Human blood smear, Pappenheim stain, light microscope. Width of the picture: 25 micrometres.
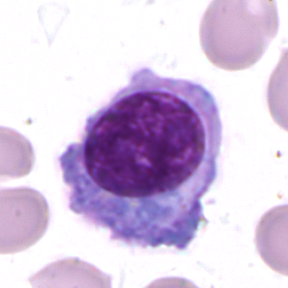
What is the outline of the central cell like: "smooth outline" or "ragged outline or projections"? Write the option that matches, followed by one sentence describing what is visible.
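Ragged outline or projections. The cell's outline is irregular, with a ragged, frayed edge along its lower left side.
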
